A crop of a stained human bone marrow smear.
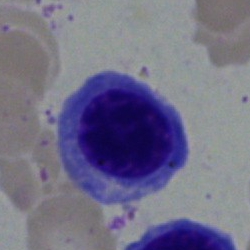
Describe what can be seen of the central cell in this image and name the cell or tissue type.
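The outline is roughly round, broken by a few slightly flattened, angular stretches. Its chromatin is dark purple and dense, with little visible pattern. A moderate rim of deep blue cytoplasm surrounds the nucleus and is widest on the lower left side; no granules are seen in it. This cell is an erythroblast.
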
